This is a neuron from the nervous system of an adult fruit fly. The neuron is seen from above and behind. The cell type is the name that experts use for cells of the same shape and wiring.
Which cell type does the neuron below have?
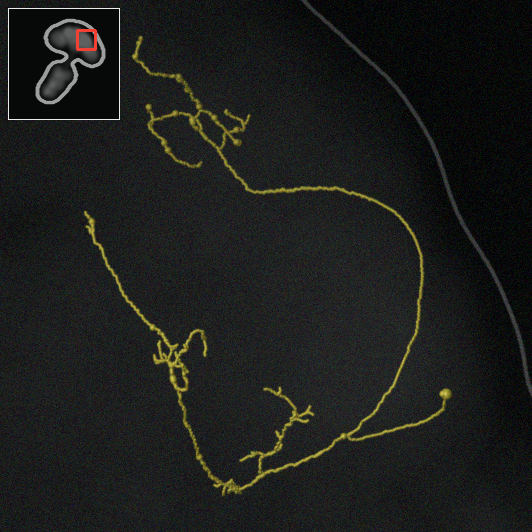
PLP048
